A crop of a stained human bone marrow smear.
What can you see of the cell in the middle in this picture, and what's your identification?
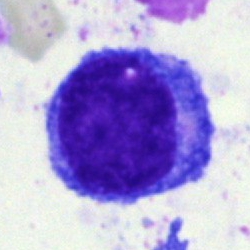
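Beginning with shape, the cell is round in overall outline. Checked next, its edge is ragged with many small bumps. The nucleus is placed toward the left, so a wider band of cytoplasm remains on the right. As for the chromatin, it is dark purple, densely packed and slightly mottled in texture. Last on the list, the name: blast.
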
